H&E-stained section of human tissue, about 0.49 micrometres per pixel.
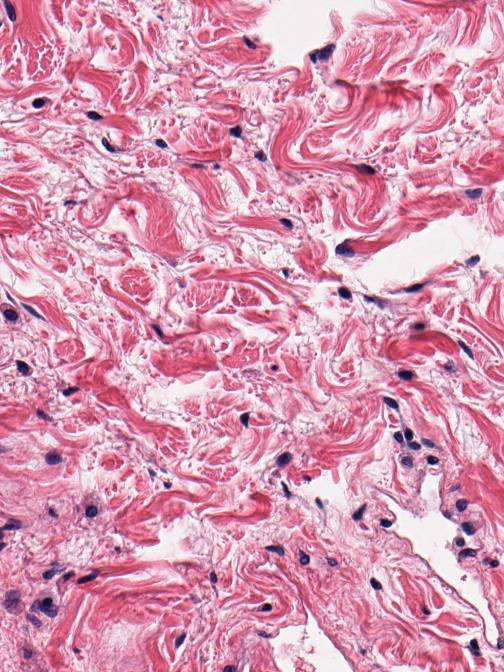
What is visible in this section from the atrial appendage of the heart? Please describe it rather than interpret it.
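Pink collagen bundles fill the field, interwoven in many different directions; many are wavy and curled rather than straight. Small dark elongated fibroblast nuclei are sparsely scattered between them. The lower left part has a purplish tinge and more nuclei than the upper part.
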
